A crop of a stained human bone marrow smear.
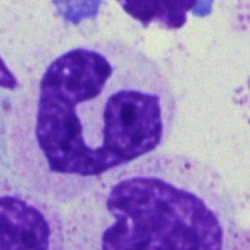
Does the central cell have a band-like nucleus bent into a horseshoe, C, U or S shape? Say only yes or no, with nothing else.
Yes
